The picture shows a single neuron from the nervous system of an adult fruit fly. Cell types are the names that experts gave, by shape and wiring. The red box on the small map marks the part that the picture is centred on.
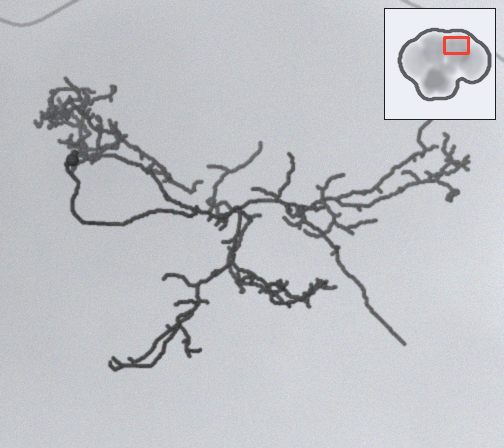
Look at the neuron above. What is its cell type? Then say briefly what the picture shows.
Its cell type is SMP315. It is a central-brain intrinsic neuron. Dozens of branch ends can be seen. As drawn here it is wider than it is tall.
